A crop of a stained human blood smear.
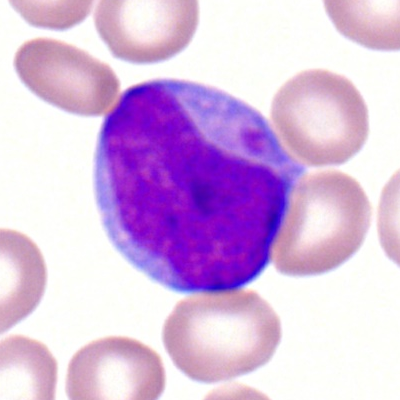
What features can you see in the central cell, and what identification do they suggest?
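Point one, the outline: roughly round to oval, and smooth. Point two, the nucleus: it fills most of the cell, with a shallow concave indentation along its upper-right border. Point three, the cytoplasm: pale blue, widest at the upper right of the cell. Point four, its shade: a deeper blue at the cell's outer edge than beside the nucleus. The cell is a myeloblast.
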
